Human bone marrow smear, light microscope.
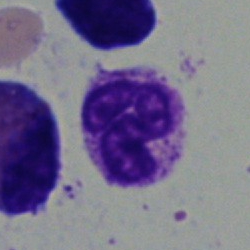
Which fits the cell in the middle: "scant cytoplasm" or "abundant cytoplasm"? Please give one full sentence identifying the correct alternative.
The cell's cytoplasm is limited to a narrow rim.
